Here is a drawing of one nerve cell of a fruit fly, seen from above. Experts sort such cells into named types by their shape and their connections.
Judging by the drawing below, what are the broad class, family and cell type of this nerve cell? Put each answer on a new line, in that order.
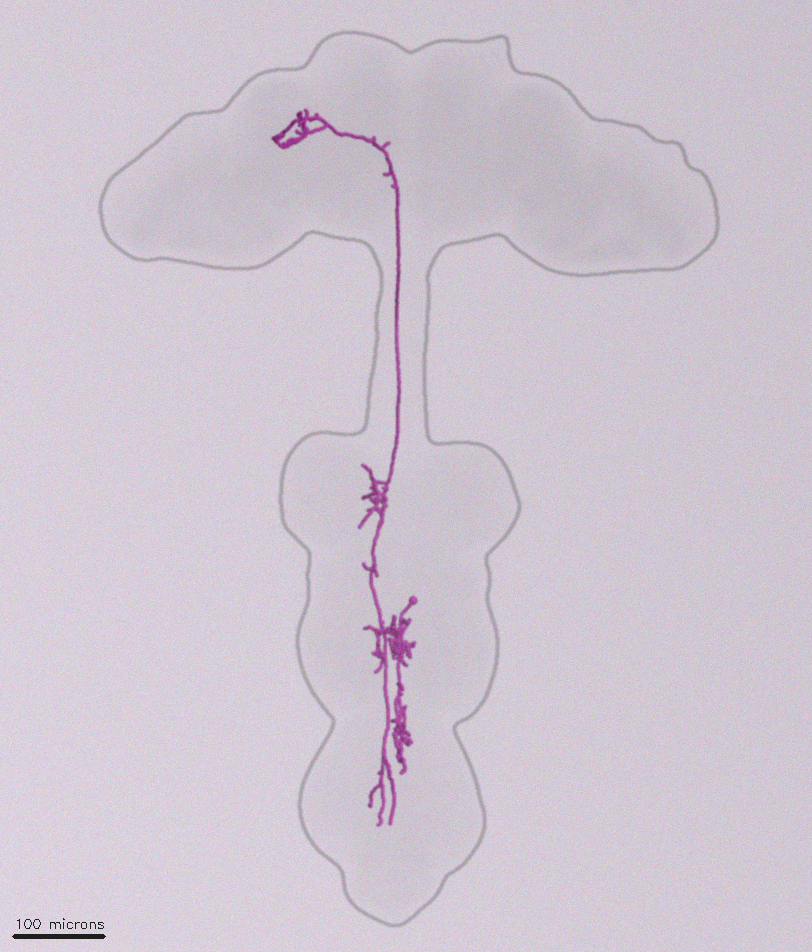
ascending neuron
hemilineage 05B
AN05B050_b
